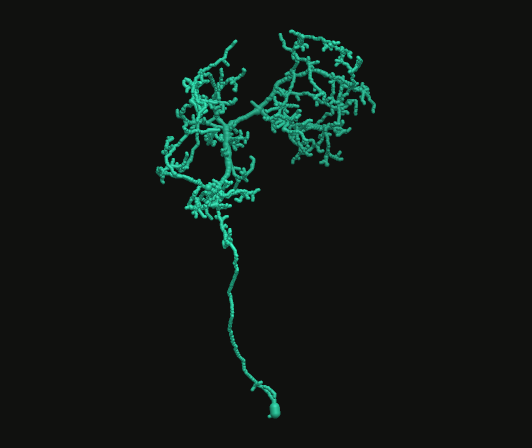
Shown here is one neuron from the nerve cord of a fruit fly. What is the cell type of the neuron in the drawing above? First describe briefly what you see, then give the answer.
Dozens of branch ends can be seen. In this view it is taller than it is wide. This is a nerve-cord intrinsic neuron. Its cell type is IN03A033.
